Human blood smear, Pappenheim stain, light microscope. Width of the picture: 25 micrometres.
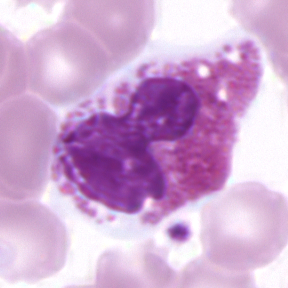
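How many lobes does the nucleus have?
Two, I count.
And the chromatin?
Dense and dark purple.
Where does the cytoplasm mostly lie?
To the right of the nucleus, with a few small clear spots in its upper right part.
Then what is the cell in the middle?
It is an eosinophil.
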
